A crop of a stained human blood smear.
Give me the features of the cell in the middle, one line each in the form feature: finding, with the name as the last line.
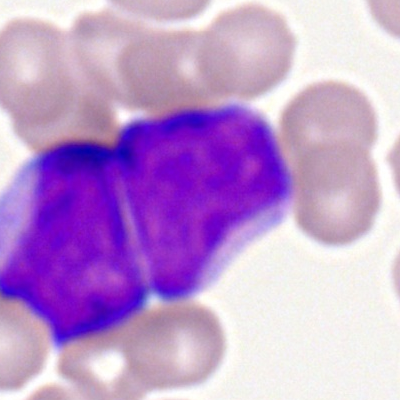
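Nuclear form: one unlobed mass filling almost the whole cell
Chromatin texture: fine, with slightly paler patches scattered through
Cytoplasmic rim: thin, pale blue, mostly along the lower right edge
Cell contour: angular and polygonal rather than round
Identity: myeloblast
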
